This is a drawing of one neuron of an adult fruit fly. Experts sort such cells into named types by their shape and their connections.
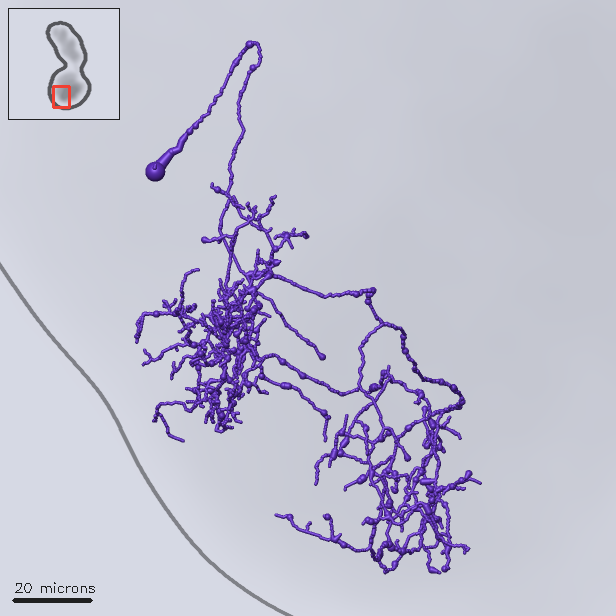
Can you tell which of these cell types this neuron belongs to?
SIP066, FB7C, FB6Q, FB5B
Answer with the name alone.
SIP066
